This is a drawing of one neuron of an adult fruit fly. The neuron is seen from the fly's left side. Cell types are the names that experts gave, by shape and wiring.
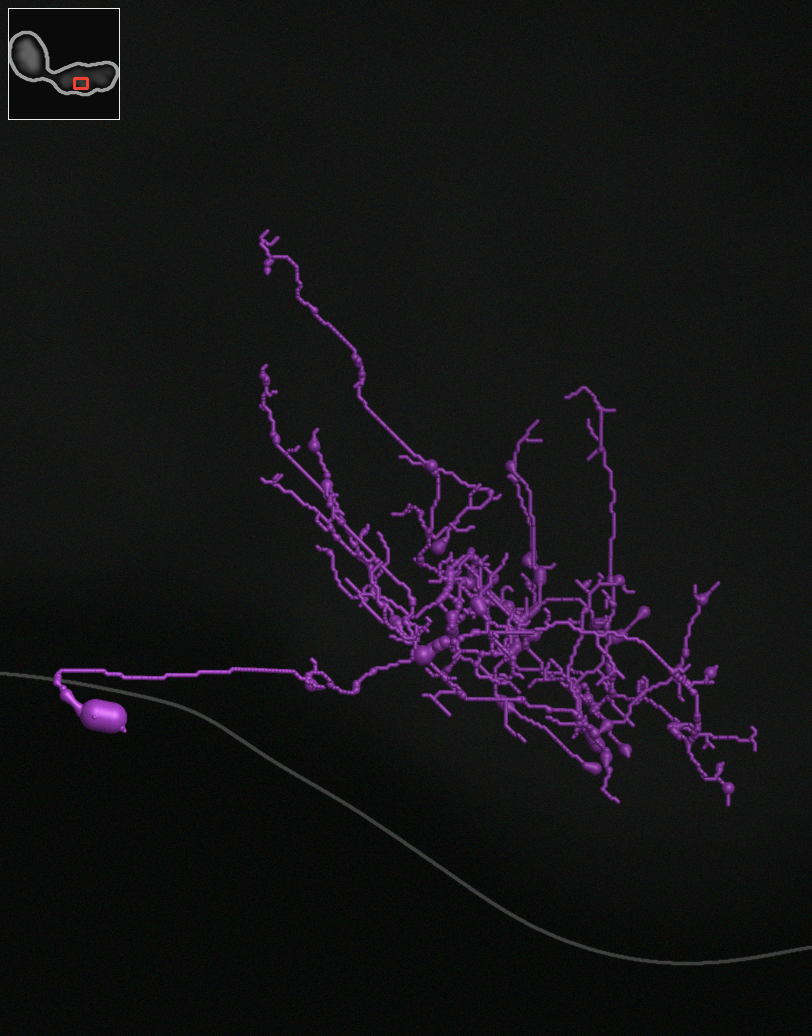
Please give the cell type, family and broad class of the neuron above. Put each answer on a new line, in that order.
IN14A034
hemilineage 14A
nerve-cord intrinsic neuron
